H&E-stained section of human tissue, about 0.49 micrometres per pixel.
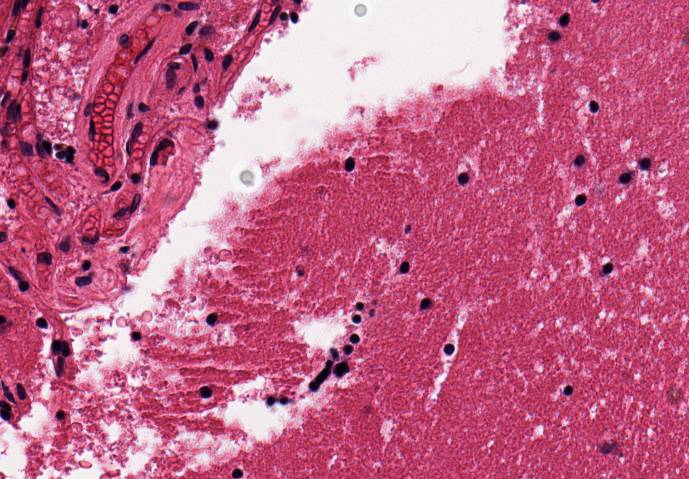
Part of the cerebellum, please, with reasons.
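This is the molecular layer. A fine, granular-fibrillar pink matrix fills the right and lower field, its small, round, dark nuclei scattered singly and sparsely.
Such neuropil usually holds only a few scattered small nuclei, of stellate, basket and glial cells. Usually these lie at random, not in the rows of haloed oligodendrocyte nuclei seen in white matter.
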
